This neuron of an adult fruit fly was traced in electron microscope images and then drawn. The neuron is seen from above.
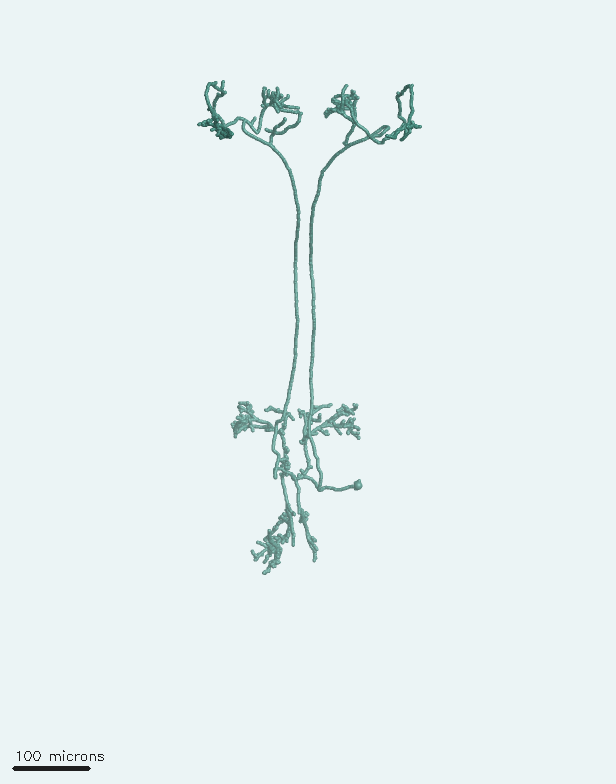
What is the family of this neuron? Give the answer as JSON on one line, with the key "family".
{"family": "hemilineage 09B"}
